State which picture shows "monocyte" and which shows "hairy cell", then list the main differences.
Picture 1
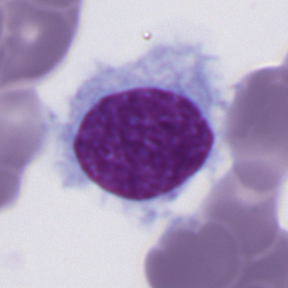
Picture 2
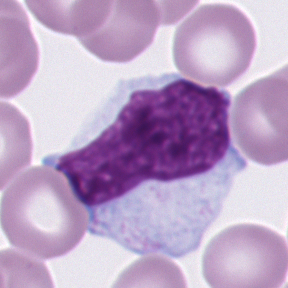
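Picture 1: hairy cell. Picture 2: monocyte. Edge: picture 1 ragged, with fine hair-like projections all around; picture 2 irregular and angular rather than smoothly round. Cytoplasm colour: pale greyish blue in picture 1, pale grey-blue in picture 2.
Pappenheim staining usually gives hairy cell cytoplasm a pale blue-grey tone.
Granules: none visible in picture 1; in picture 2, fine, sparse pinkish-violet granules are scattered through the cytoplasm.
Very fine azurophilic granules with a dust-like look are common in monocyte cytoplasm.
Nucleus, picture 2: one elongated, irregular mass running diagonally from lower left to upper right, not split into separate lobes; chromatin dark purple, coarse and mottled.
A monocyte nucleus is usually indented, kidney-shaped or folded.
Surroundings, picture 1: red cells on the left and the right; a small bright refractile dot just above the cell.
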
